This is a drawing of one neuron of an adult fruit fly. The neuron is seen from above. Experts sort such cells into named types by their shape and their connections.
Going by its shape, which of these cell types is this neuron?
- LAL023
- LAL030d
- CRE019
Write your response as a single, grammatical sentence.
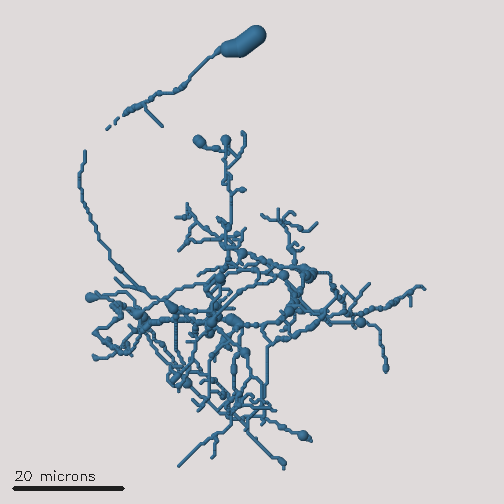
In terms of cell type, the neuron is LAL030d.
